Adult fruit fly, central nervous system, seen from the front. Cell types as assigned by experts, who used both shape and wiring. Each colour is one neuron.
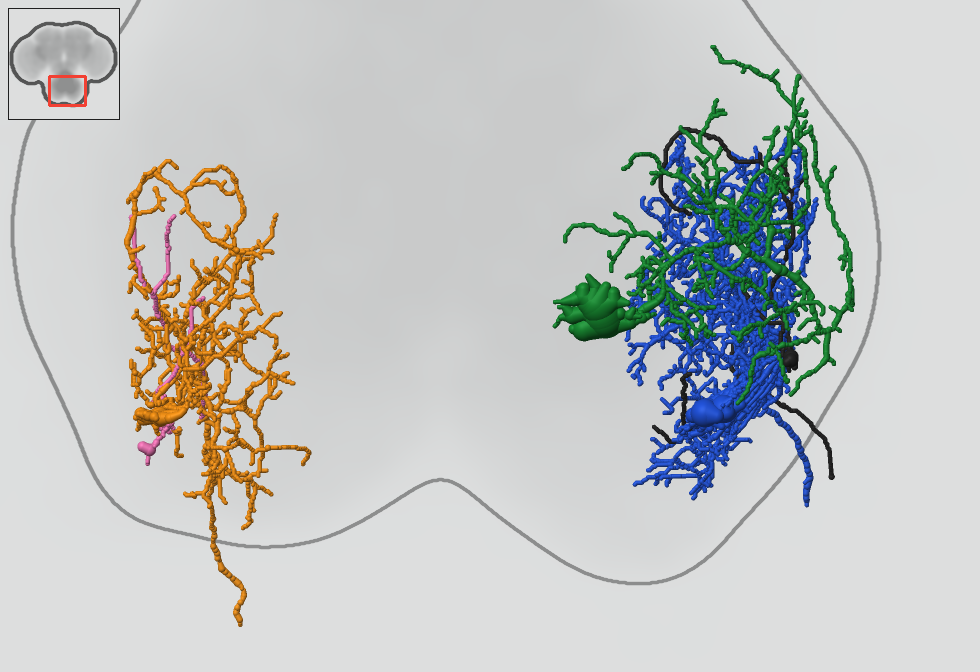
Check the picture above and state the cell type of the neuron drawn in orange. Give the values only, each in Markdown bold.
**MNml80**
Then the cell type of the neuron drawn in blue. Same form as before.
**MNml82**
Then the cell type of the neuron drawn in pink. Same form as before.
**MNml78**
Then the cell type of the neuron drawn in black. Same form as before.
**MNml76**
